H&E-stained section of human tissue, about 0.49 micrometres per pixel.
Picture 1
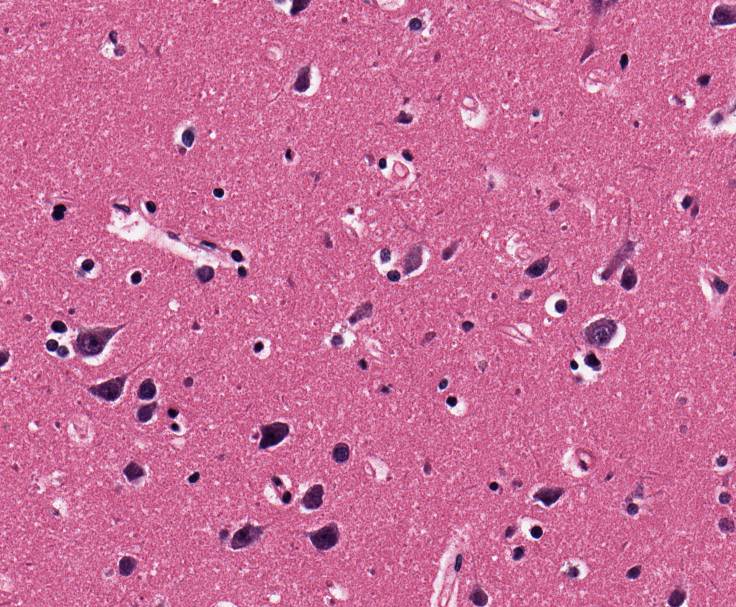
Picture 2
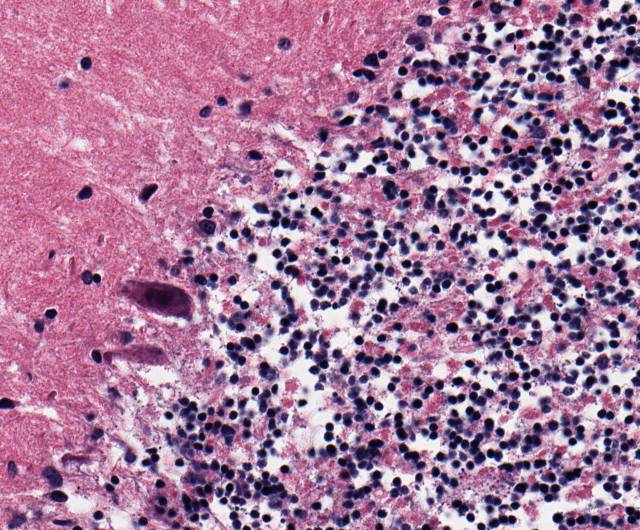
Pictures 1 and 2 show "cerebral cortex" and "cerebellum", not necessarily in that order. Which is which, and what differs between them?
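Let's begin with the names: picture 1 shows cerebral cortex, picture 2 cerebellum. In picture 1, cells lie singly in a finely granular pink neuropil; large angular neurons with dark purple bodies sit mainly left and lower, some with two or three small glial nuclei pressed to their edges. Picture 2 has two zones instead: a cellular one packed with small, round, dark nuclei with little visible cytoplasm, and a pink fibrillary one with sparse nuclei. A large, dense purple cell body sits on their border, left of centre.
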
